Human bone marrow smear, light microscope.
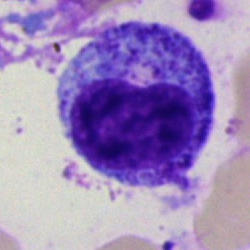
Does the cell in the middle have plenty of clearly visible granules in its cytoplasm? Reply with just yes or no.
Yes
